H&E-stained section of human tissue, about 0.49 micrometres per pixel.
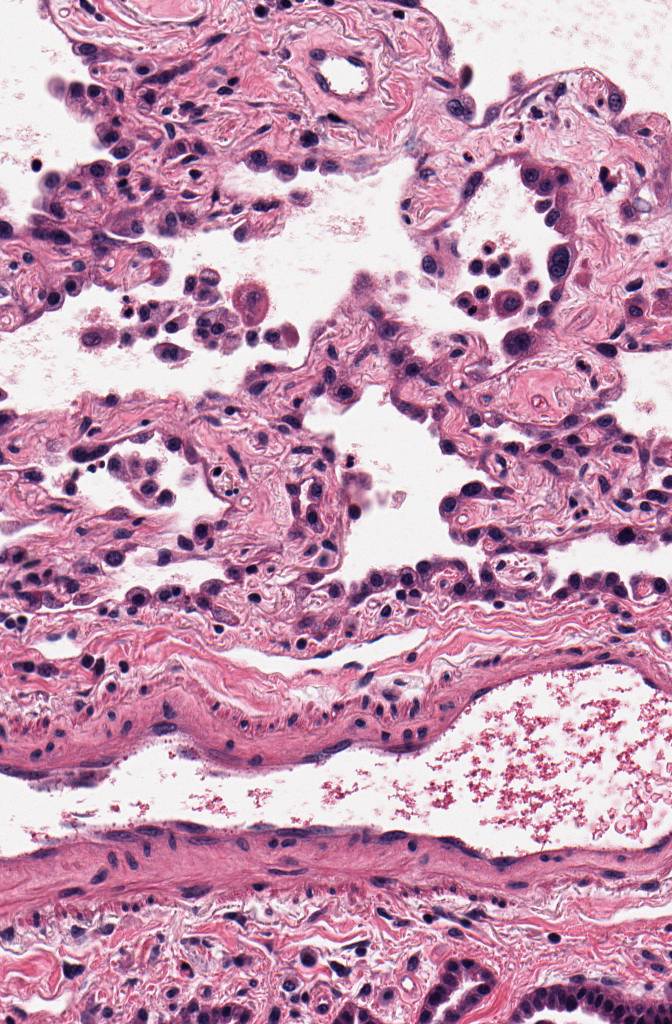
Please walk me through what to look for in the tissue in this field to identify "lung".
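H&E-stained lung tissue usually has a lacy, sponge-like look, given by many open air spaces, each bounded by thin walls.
In this field of lung, the upper two-thirds does contain irregular empty spaces, which agrees with that. The walls separating them, however, are branching, thickened septa rather than thin walls, and this sets the field apart from the usual look. The cores of these septa are pink fibrous collagen with scattered spindle-shaped nuclei. Across the lower third runs a broad horizontal channel containing loose red blood cells, most densely at its right end. The walls bordering this channel are pink layered bands whose elongated nuclei run horizontally, parallel to the channel.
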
